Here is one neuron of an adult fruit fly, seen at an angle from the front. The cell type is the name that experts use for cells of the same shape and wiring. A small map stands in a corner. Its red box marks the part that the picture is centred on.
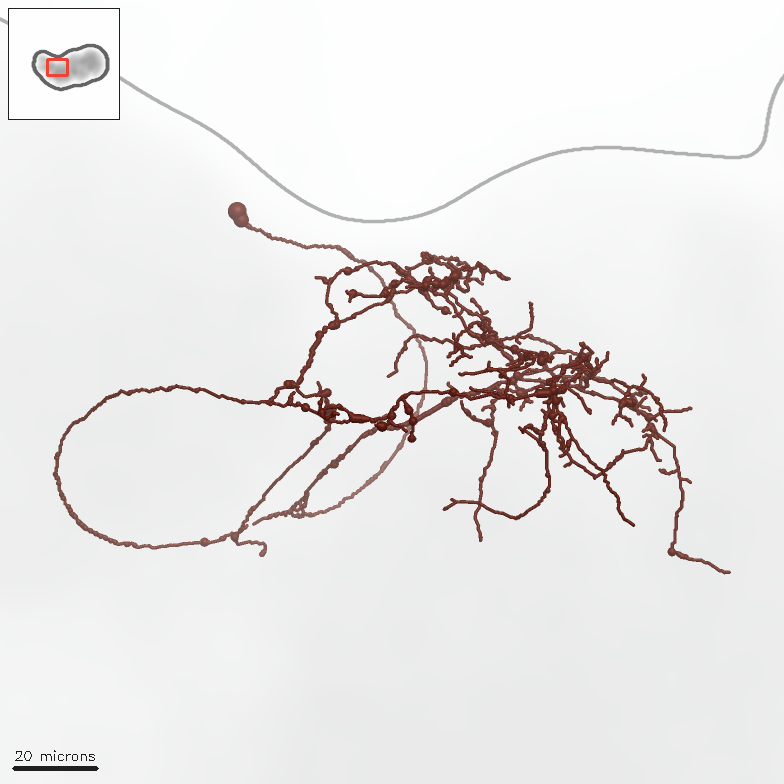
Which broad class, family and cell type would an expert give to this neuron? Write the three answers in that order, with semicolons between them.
nerve-cord intrinsic neuron; hemilineage 19B; IN19B075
